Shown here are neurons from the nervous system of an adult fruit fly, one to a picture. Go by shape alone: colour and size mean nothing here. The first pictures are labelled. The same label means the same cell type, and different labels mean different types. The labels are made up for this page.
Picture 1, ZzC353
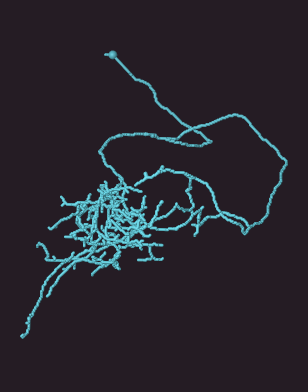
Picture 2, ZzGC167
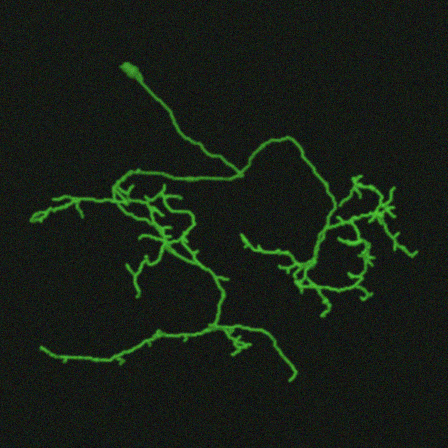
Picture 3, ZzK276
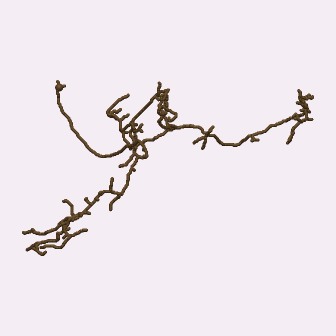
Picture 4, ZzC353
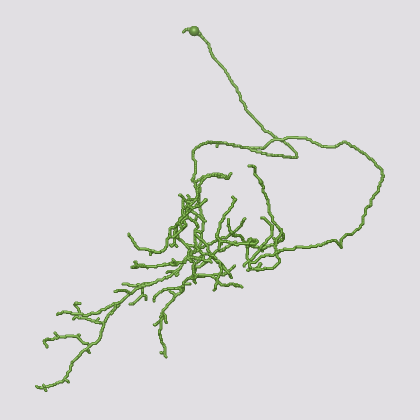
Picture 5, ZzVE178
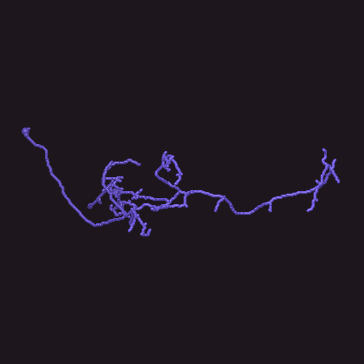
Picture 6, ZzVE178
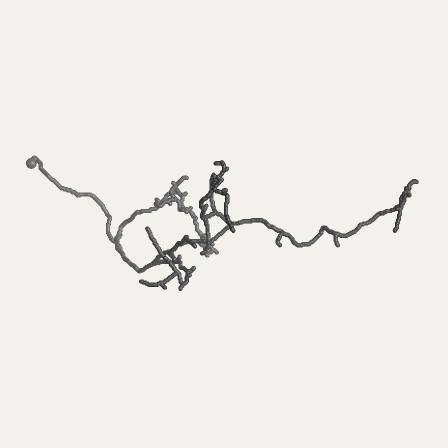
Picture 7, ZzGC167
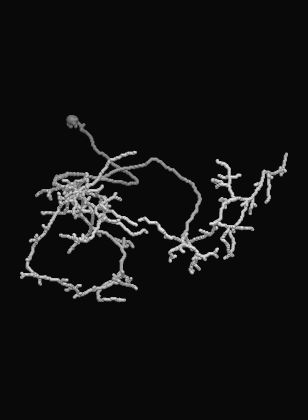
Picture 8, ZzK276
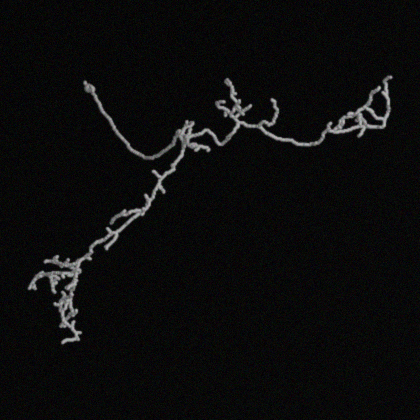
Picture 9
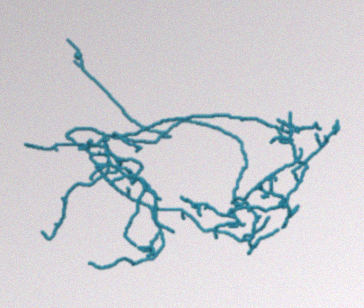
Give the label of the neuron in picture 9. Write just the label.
ZzGC167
